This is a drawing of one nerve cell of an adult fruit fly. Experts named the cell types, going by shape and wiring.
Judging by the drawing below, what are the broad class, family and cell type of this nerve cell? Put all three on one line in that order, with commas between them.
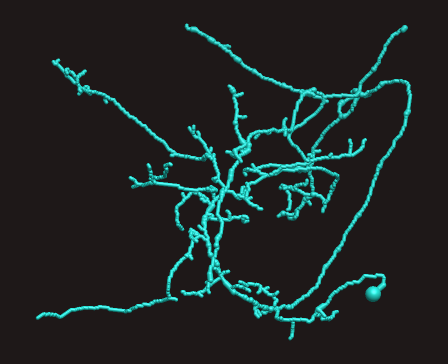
nerve-cord intrinsic neuron, hemilineage 01A, IN01A069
